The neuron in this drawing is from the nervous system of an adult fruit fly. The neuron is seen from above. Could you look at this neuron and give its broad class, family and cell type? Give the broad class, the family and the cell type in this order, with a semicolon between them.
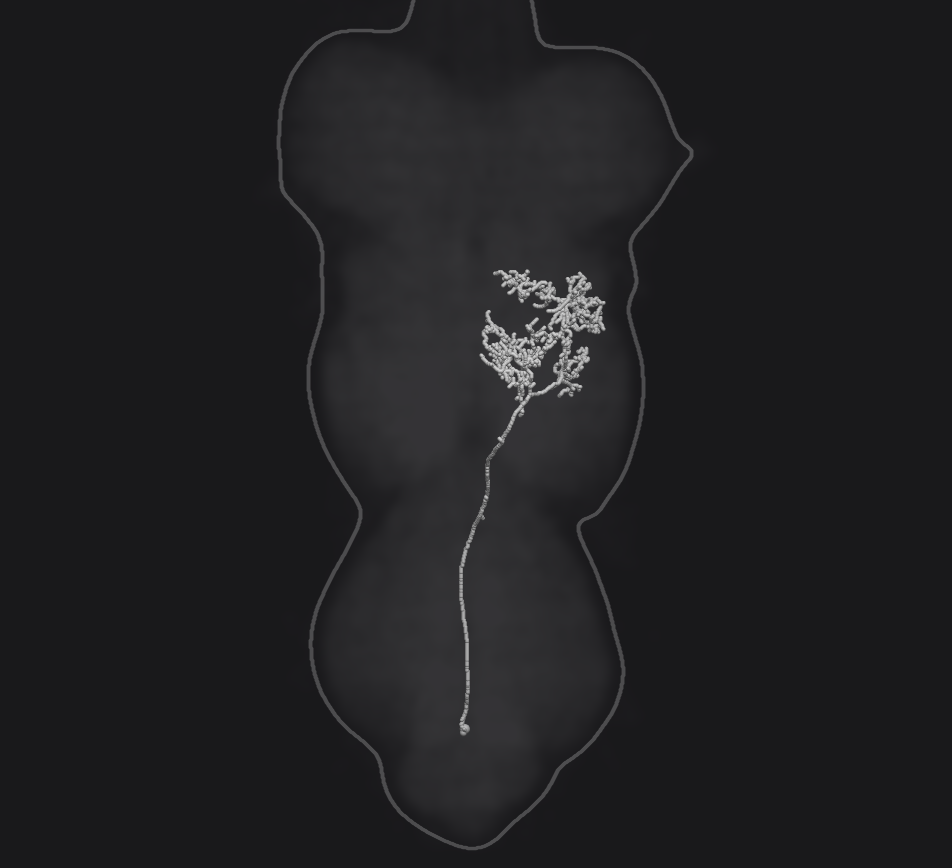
nerve-cord intrinsic neuron; hemilineage 06B; IN06B047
